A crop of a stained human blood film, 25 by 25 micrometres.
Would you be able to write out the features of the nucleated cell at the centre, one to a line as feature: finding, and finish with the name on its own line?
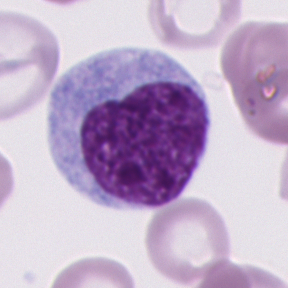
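Size: about 14 micrometres across, as I measure it.
Outline: round and smooth all the way around.
Nucleus: about 11 micrometres across, taking up about 60% of the cell's area.
Position: the nucleus sits toward the lower right of the cell.
Notch: a shallow one, in the upper edge of the nucleus.
Chromatin: coarse, darker clumps with paler gaps between them.
Cytoplasm: the rim is widest on the upper left side.
Name: this is a monocyte.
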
